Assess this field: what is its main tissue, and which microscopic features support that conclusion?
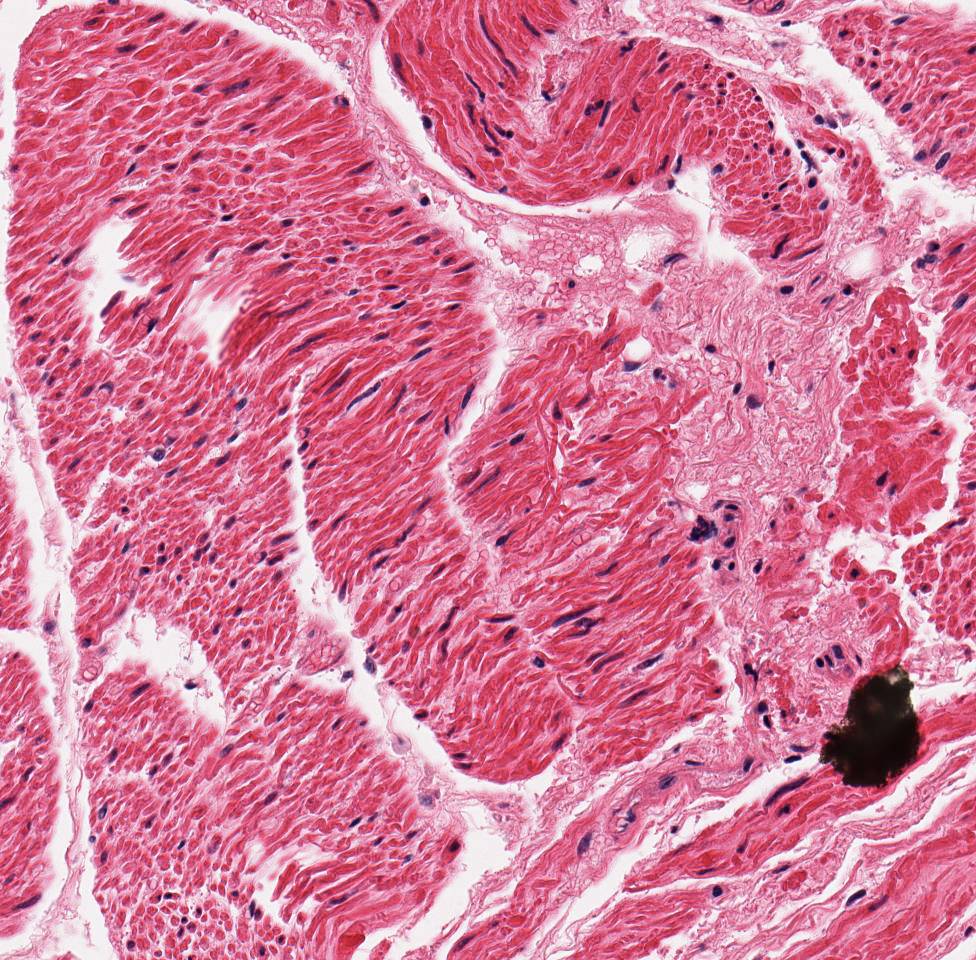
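What I'm looking at is mainly smooth muscle, in bundles: some, notably at the lower left, are cut across into rounded cell profiles, while others run lengthwise. The nuclei are elongated, cigar-shaped and dark blue-purple.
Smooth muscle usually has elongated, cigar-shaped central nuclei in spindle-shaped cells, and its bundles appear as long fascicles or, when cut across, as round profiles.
Between the bundles in the upper centre and right lies loose, pale pink connective tissue, and I find no epithelium anywhere.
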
